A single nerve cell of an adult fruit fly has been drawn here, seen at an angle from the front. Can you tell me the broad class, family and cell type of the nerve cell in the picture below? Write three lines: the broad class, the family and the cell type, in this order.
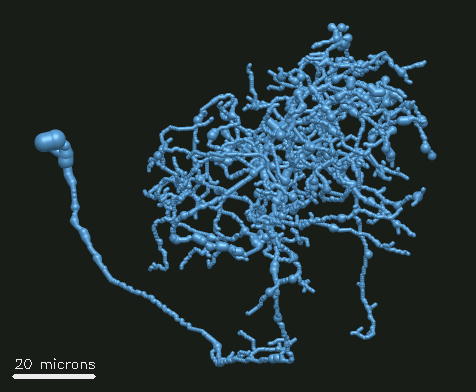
central-brain intrinsic neuron
hemilineage SLPal1
SLP011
